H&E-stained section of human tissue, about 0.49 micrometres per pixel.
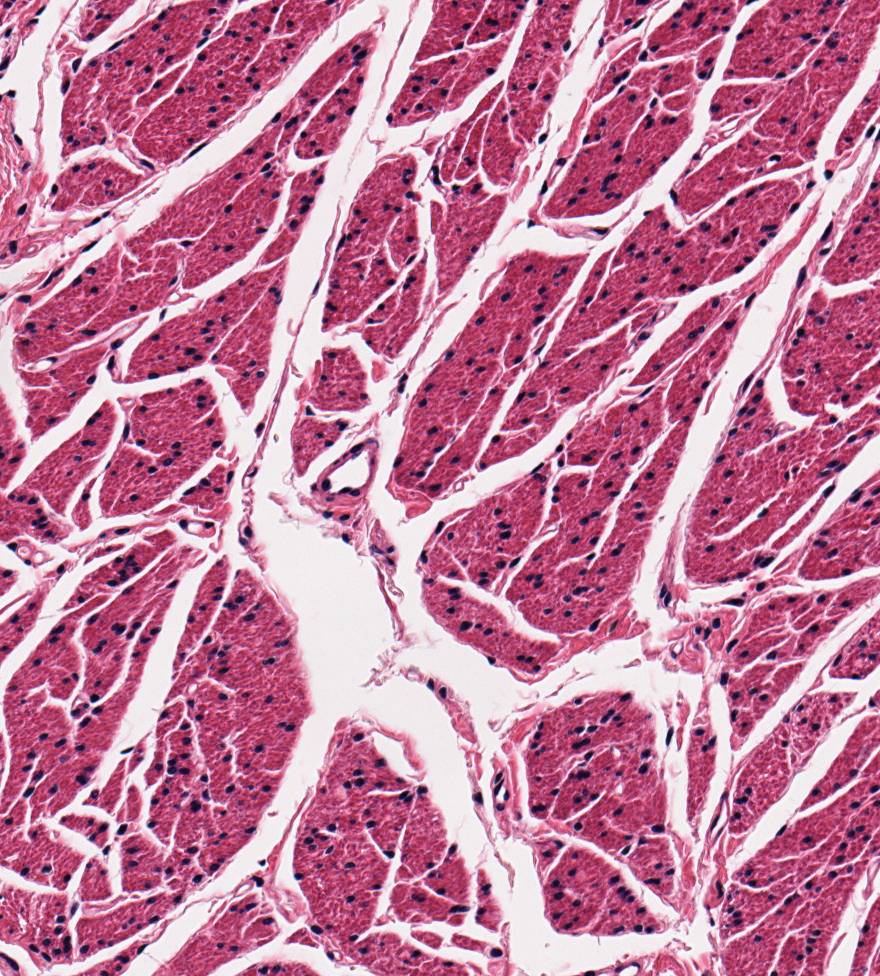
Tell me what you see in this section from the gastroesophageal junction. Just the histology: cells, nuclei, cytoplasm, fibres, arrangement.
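Empty clefts, opened by shrinkage, separate the muscle bundles and are widest in the centre of the field. Connective tissue is scant, limited to thin wisps of pale pink at the edges of the bundles. A small vessel with an open lumen lies near the centre, just above the widest cleft. No epithelium is present anywhere in the field.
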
